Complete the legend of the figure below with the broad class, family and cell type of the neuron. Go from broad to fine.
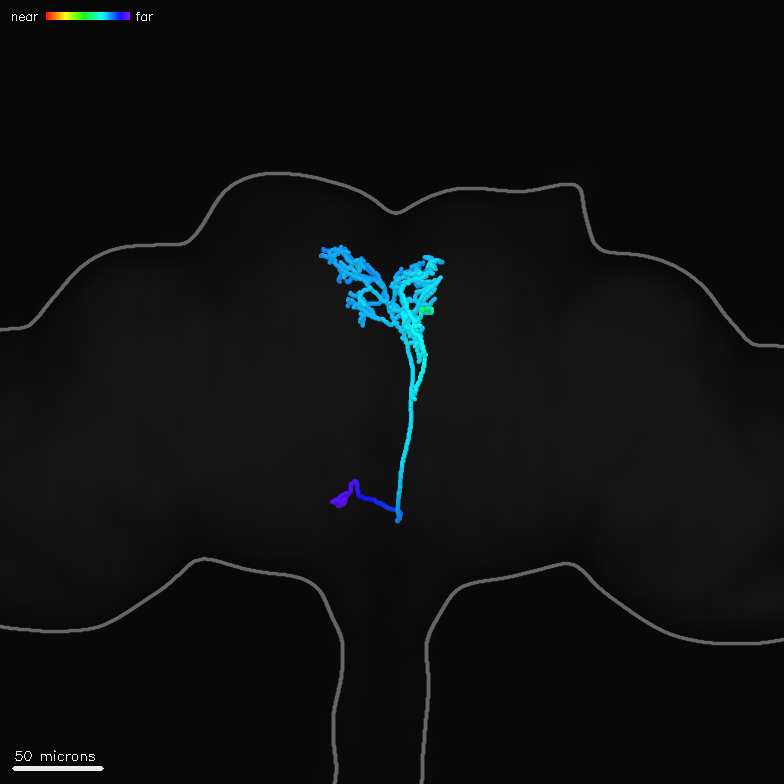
central-brain intrinsic neuron; hemilineage LB5; PRW059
